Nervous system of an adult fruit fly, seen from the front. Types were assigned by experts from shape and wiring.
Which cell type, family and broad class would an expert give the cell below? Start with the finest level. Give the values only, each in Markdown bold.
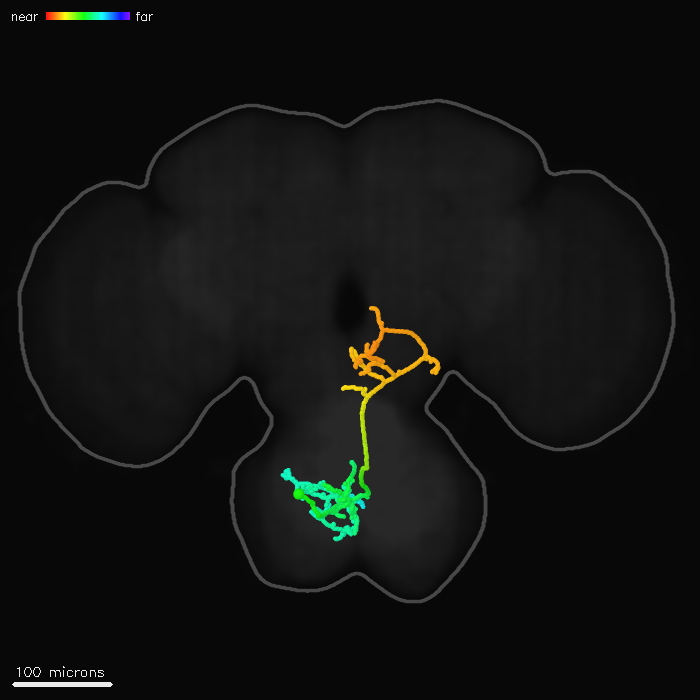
**AN08B099_a**, **hemilineage 08B**, **ascending neuron**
